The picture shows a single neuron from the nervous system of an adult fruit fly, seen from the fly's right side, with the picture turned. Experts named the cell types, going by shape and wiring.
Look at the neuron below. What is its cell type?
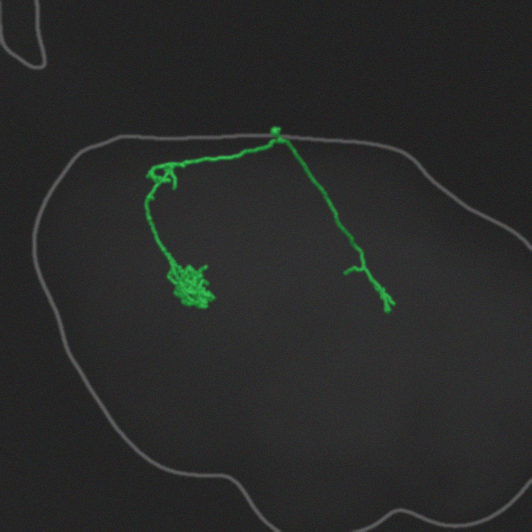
LLPC4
